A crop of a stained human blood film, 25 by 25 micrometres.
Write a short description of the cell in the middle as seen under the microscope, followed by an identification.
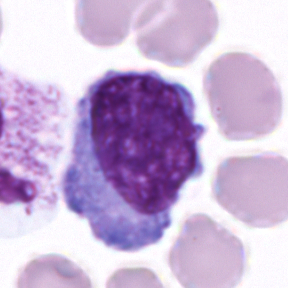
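Taking each feature in turn: the nucleus sits off-centre, pushed toward the upper right of the cell. Next, the chromatin is dark purple and clumped, with small paler gaps between the clumps. Then the cytoplasm shows no distinct coloured granules, and no clear vacuoles appear in it. This is a plasma cell.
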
